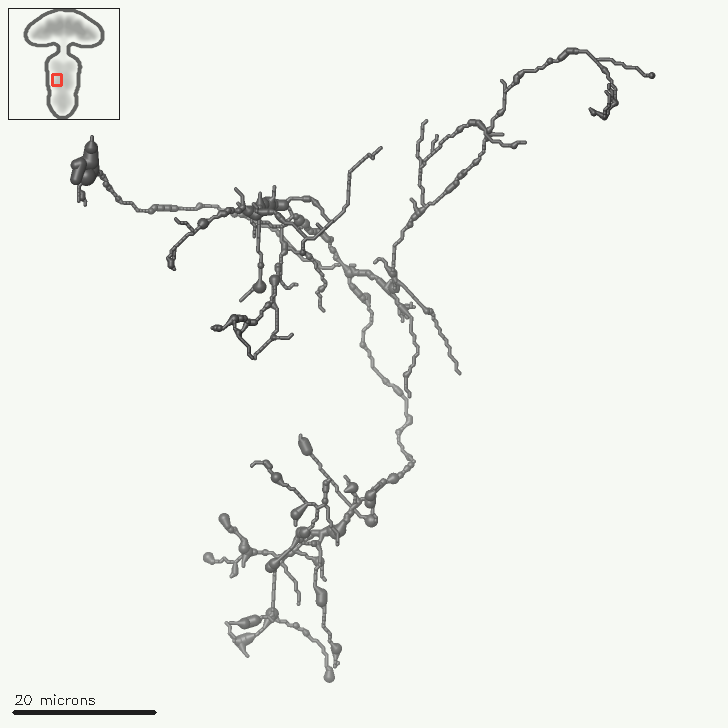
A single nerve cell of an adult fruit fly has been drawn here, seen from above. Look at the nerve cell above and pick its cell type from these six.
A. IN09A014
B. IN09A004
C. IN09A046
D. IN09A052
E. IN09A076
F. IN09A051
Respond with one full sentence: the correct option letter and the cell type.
It is IN09A076, option E, that is the cell type of the nerve cell.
